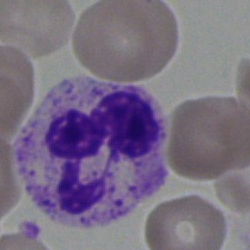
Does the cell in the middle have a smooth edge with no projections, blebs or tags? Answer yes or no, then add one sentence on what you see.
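Yes. The cell outline is round with a smooth edge.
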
